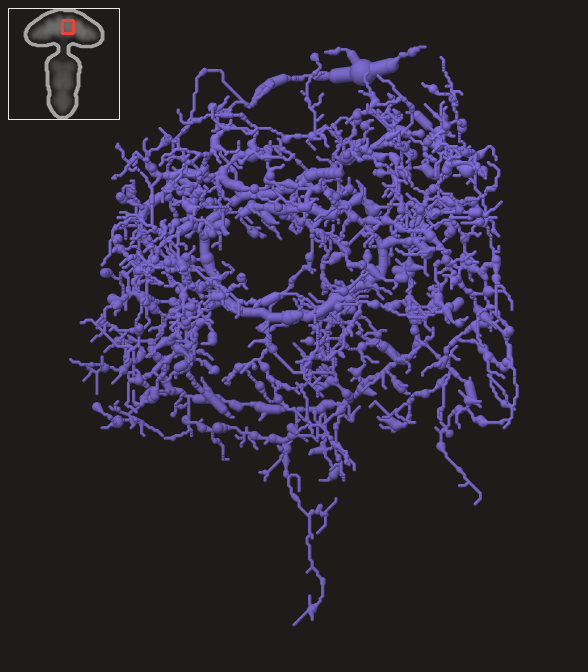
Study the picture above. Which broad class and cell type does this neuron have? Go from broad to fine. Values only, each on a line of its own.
central-brain intrinsic neuron
GNG095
